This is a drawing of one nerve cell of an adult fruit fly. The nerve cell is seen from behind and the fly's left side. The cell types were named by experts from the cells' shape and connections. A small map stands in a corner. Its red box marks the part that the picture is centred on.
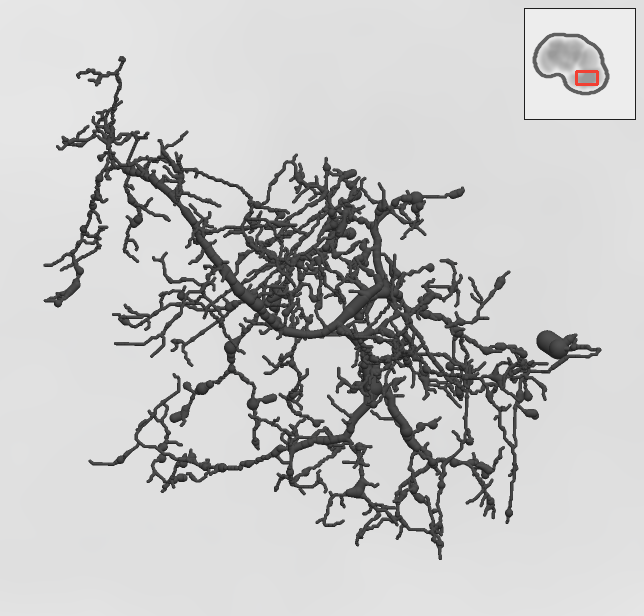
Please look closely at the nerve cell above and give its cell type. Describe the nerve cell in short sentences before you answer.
The cell body can be seen on the right of the picture. More than a hundred branch ends can be seen. It is a nerve-cord intrinsic neuron. The cell type is IN03B032.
